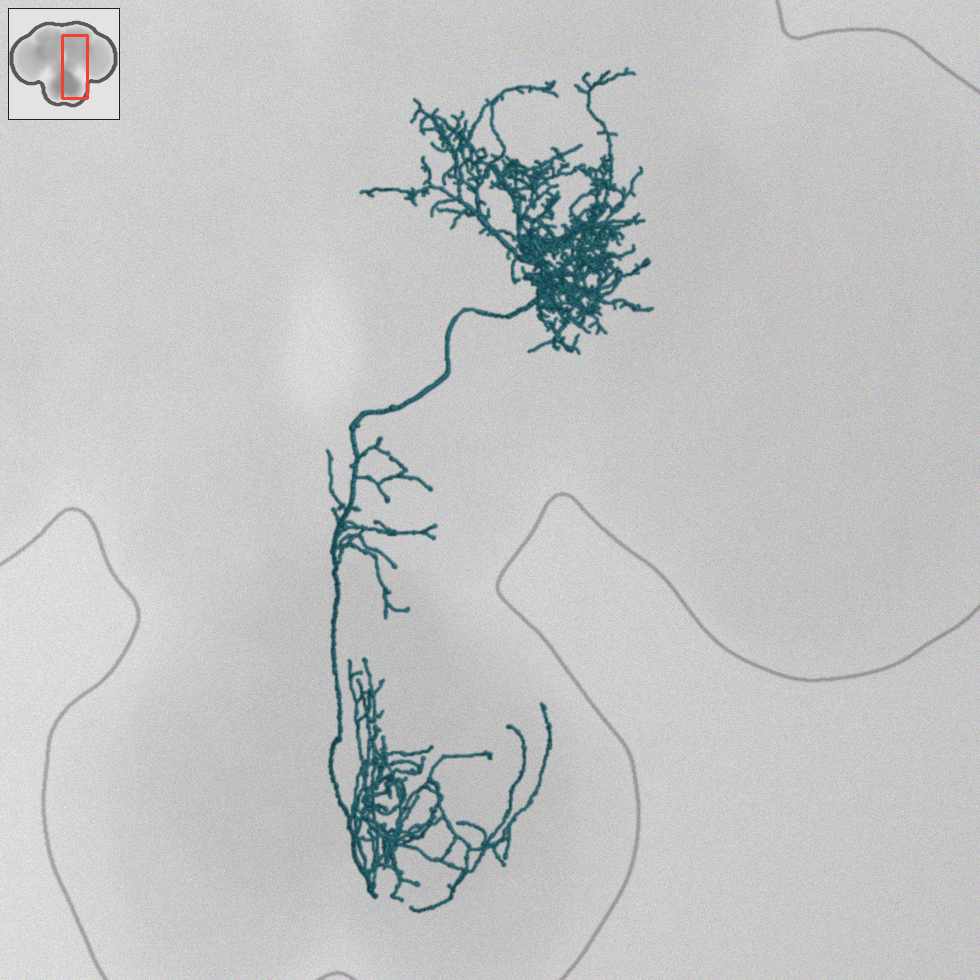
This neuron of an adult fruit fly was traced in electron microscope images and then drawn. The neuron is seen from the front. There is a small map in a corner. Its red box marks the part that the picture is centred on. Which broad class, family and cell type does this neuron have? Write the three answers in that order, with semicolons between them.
descending neuron; DNpe; DNpe031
